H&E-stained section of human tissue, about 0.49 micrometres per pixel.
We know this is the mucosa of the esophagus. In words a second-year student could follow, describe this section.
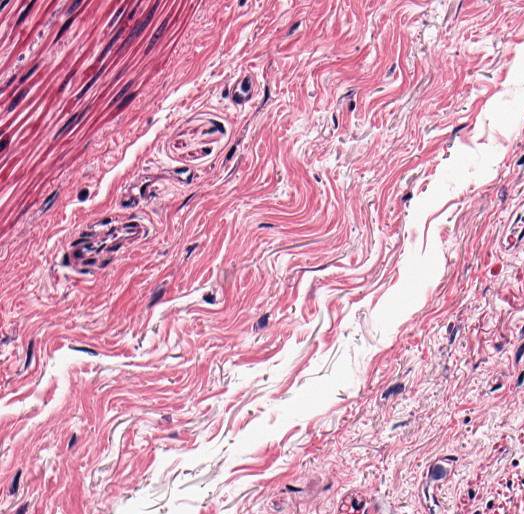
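Mostly it's wavy pink collagen bundles, filling most of the centre of the field. Up in the top left corner there's a band of smooth muscle with its fibres running diagonally, and its cells have elongated, cigar-shaped nuclei. Also, in the upper left half, small rounded structures cut in cross-section sit within the collagen.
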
